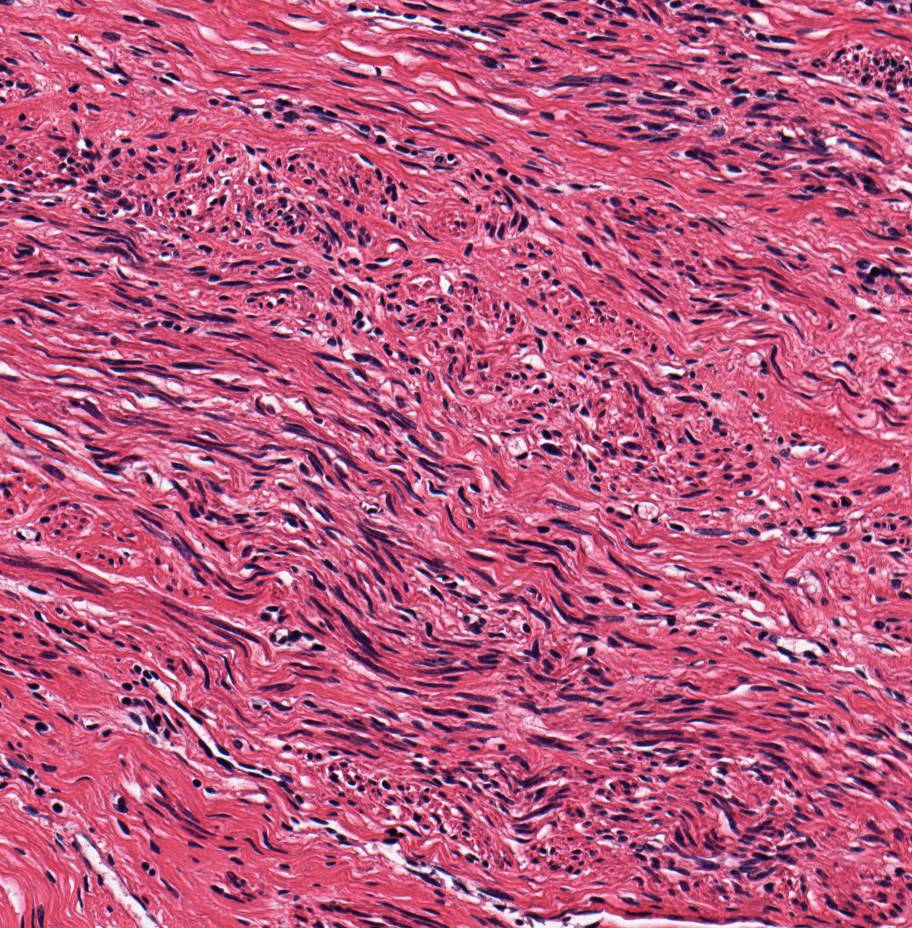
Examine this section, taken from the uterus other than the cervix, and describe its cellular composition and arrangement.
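Dark, elongated, often wavy nuclei belong to the spindle cells, which lie in abundant bright pink collagenous stroma. Scattered among the bundles are small rounded groups of cells cut in cross-section, with round or oval nuclei, most in the upper left and centre of the field. No fat cells are seen in the field.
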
